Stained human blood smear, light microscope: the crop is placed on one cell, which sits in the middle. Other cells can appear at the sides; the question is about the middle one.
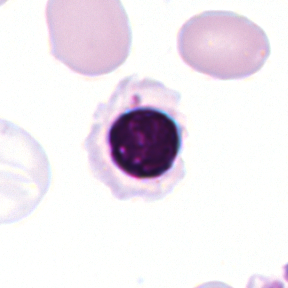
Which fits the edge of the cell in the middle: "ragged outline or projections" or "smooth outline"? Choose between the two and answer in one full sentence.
The edge of this cell is rough.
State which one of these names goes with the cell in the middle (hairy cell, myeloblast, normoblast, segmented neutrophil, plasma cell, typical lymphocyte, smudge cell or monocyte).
normoblast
